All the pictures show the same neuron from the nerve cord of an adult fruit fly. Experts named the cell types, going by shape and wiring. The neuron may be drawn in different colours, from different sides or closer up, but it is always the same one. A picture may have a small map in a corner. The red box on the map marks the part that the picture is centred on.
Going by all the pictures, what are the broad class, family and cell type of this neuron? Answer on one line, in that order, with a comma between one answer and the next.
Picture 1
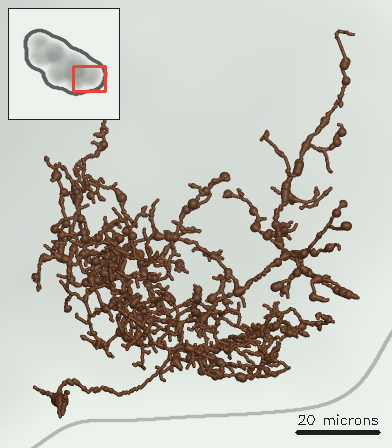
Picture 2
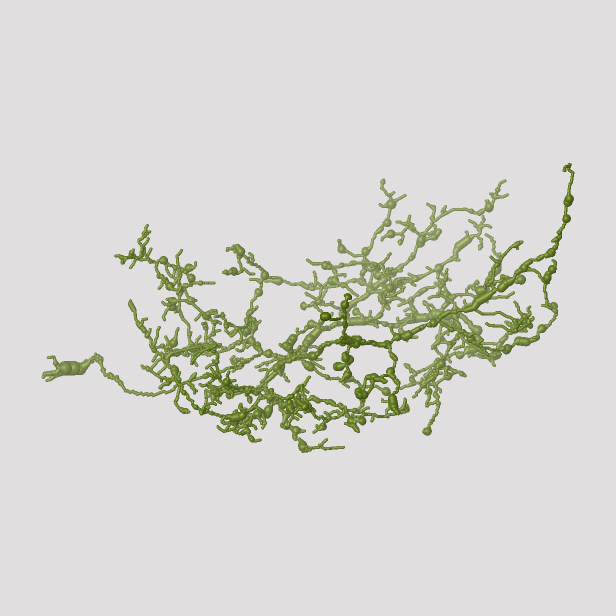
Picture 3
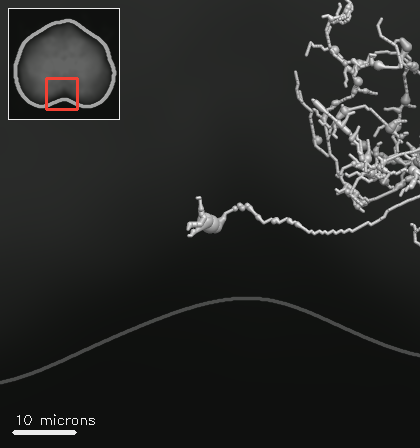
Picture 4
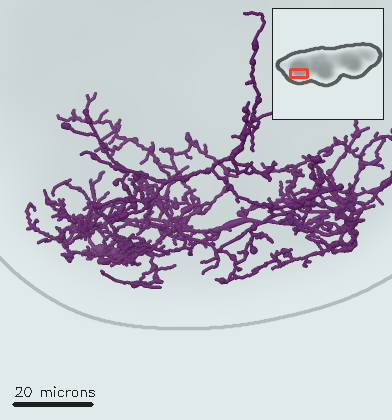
nerve-cord intrinsic neuron, hemilineage 13B, IN13B026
